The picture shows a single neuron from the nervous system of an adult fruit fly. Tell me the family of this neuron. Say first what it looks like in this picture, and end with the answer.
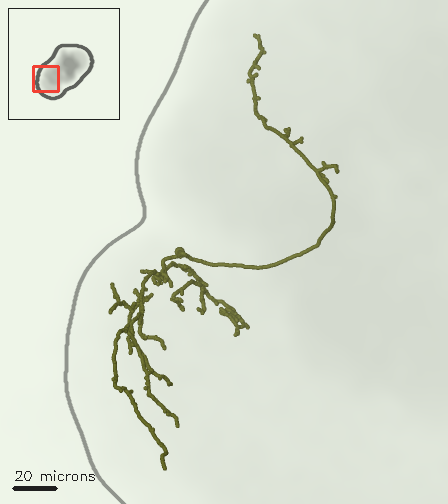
By the scale bar it is about 200 microns tall in this view. In this view it is taller than it is wide. Its broad class is visual projection neuron. Its family is MeVP.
